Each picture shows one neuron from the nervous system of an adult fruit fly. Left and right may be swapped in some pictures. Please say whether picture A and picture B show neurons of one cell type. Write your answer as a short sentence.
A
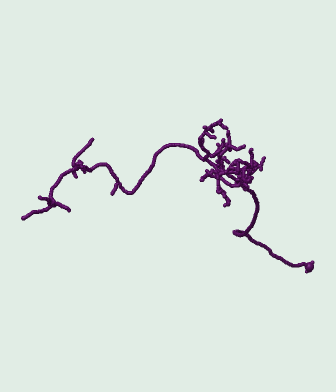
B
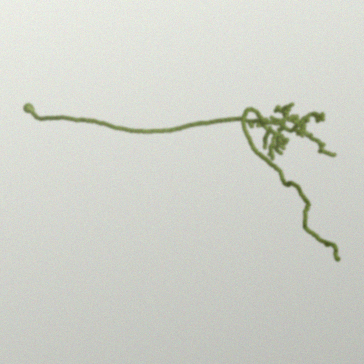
They are of the same cell type.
